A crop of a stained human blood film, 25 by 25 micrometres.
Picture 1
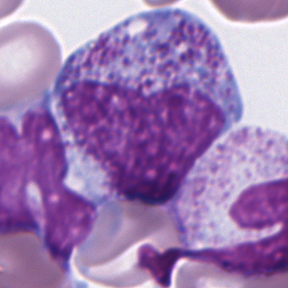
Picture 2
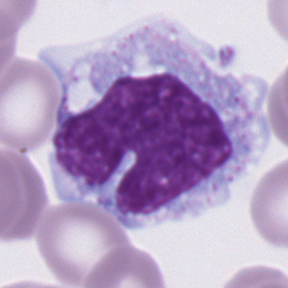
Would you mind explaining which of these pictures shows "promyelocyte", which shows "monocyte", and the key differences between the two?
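Let's get the names straight first: the first picture shows a promyelocyte, and the second a monocyte. Look at the promyelocyte's cytoplasm, which is crowded with many purple granules, with a small pale clear patch near its top edge.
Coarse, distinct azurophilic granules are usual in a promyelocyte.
In the monocyte, the cytoplasm is abundant and pale grey-blue instead.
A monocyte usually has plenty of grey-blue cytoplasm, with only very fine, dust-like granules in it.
Now the nucleus: in the monocyte, a single narrow cleft runs into it from its lower edge, and it measures about 16 by 12 micrometres.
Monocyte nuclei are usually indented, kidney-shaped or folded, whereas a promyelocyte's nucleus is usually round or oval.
The promyelocyte's nucleus sits in the lower half of the cell, and its chromatin is deep purple, dotted with small pale spots. You won't see distinct nucleoli in the monocyte's nucleus.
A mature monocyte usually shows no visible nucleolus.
The outlines differ as well: the promyelocyte's is angular rather than round, while the monocyte's is irregular, with uneven bulging edges instead of a smooth round border. Mind the neighbours, too: another cell with purple-granular cytoplasm touches the promyelocyte at the lower right, and a small purple fragment lies just outside the monocyte's upper right edge.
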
